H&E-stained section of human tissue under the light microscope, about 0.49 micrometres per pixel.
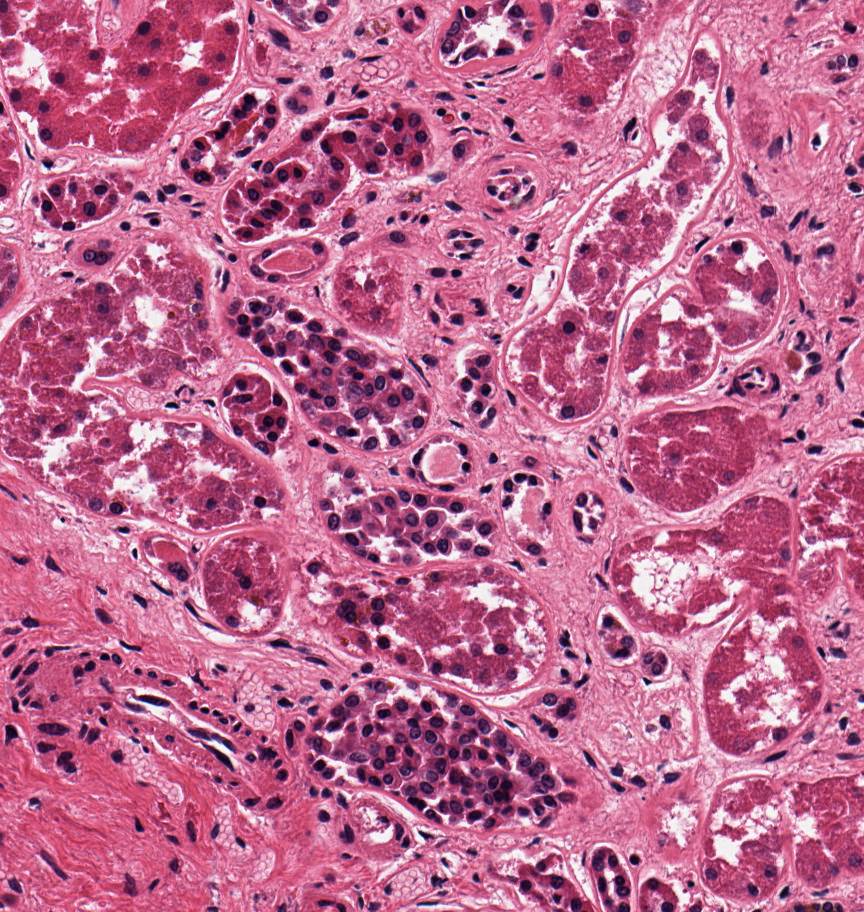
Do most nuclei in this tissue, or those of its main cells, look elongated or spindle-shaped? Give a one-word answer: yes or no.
No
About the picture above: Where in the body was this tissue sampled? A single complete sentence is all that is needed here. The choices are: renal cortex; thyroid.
This tissue specimen derives from the renal cortex.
